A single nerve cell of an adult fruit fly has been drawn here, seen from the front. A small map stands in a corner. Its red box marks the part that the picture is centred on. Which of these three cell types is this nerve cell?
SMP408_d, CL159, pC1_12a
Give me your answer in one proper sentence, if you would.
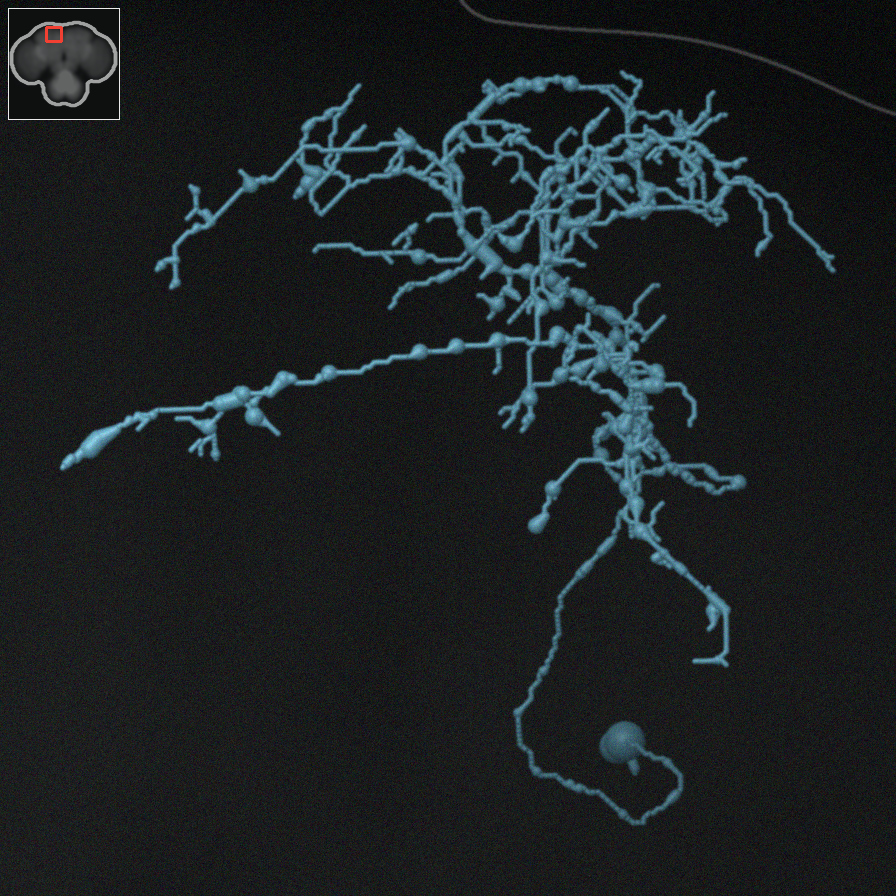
The cell type held by this nerve cell is SMP408_d.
